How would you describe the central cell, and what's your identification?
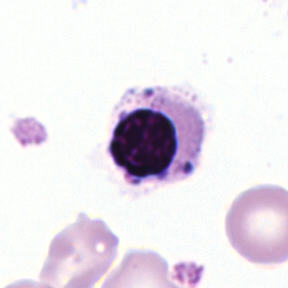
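The nucleus lies off-centre, towards the lower left of the cell. The cytoplasm is broader on the right side of the nucleus than on the left and contains a few scattered dark purple granules. The cell outline is irregular and ragged, most markedly at the upper left. Answer: normoblast.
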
